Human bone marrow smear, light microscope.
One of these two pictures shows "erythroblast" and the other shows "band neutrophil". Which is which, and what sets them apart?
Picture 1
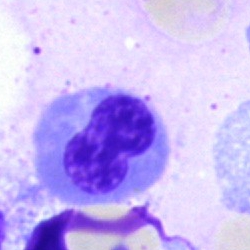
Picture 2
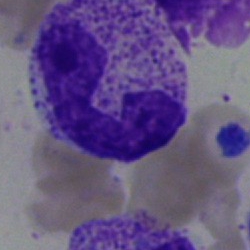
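The erythroblast is in picture 1; the band neutrophil is in picture 2. The main difference lies in the nucleus: in the band neutrophil it is bent into a horseshoe opening towards the upper right, with pale cytoplasm filling the curve.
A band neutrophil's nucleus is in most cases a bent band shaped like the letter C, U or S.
Granules line the left edge of the band neutrophil outside the nucleus, whereas the erythroblast shows no granules and no vacuoles in its cytoplasm. The erythroblast's outline is round and smooth; the band neutrophil's is roughly round. Chromatin is coarse and clumped in the erythroblast, dark purple and condensed in the band neutrophil.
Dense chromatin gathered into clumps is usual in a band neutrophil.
No nucleoli are visible in the erythroblast.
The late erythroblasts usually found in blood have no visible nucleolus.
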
